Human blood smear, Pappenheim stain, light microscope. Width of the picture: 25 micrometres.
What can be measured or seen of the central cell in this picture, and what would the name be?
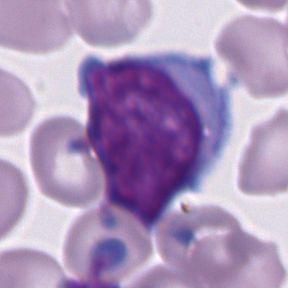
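Start with the outline: it is irregular and angular rather than round. Now look at the nucleus, a single unlobed mass measuring about 15 by 11 micrometres. Notice that the cytoplasm forms a wider rim on the right side of the nucleus than on the left, and that no vacuoles are seen in it. What you are looking at is a myeloblast.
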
